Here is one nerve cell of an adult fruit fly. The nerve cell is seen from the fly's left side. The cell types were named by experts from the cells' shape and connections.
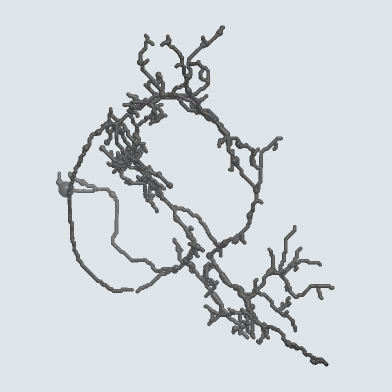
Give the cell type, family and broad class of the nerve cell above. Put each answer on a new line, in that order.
SLP036
hemilineage SLPal2
central-brain intrinsic neuron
